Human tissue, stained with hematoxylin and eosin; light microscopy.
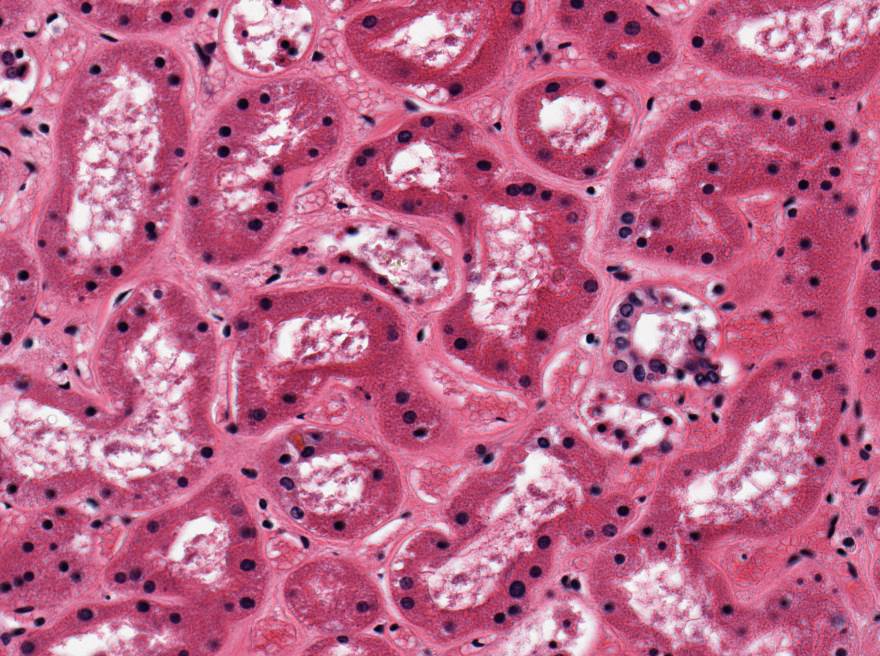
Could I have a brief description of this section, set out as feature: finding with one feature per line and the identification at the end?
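Field: closely packed tubules, round, oval and elongated profiles
Lining: most tubules, single cuboidal to low columnar layer
Cytoplasm: abundant, granular, deeply eosinophilic
Nuclei: round, dark, fairly uniform, well spaced
Stroma: thin strands, scattered flat elongated nuclei
Name: renal cortex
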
